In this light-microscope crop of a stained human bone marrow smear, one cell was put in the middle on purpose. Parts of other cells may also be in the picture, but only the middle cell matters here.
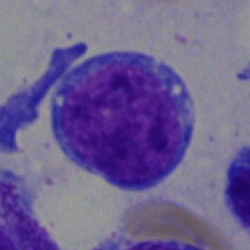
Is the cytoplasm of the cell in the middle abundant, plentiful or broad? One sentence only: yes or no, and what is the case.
No, its nucleus occupies most of the cell, with scant cytoplasm.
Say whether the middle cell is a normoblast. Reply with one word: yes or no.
no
